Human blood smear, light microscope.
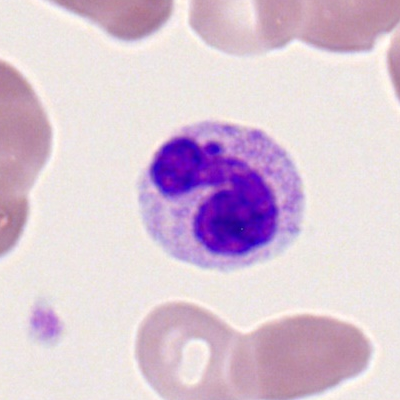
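Segmented neutrophil, stained human blood smear, light microscopy. The cell in the middle has a round, smooth outline and dark purple, coarsely condensed chromatin. Its plentiful pale pinkish-lilac cytoplasm is evenly dotted with fine lilac granules.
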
